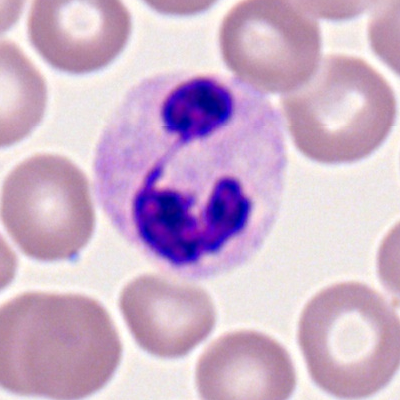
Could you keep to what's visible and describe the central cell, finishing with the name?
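Nucleus divided into several separate lobes. Upper lobe joined to lower lobes by thin chromatin strand. Cytoplasm abundant around nucleus, pale pinkish-lilac. Segmented neutrophil.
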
